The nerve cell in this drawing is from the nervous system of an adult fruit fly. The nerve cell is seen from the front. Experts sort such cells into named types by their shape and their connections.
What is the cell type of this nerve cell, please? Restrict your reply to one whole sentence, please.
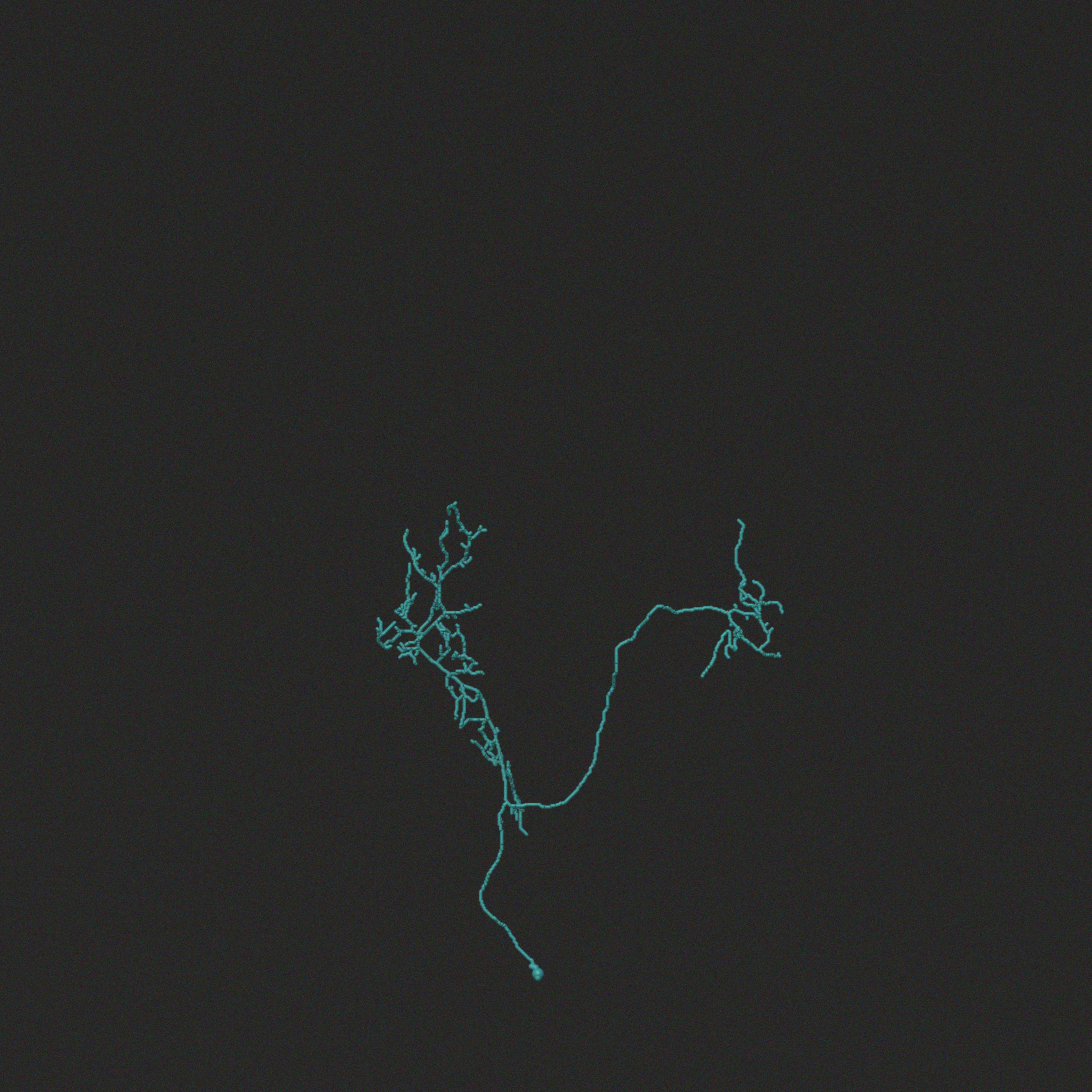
The cell type designation of this nerve cell is PS339.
